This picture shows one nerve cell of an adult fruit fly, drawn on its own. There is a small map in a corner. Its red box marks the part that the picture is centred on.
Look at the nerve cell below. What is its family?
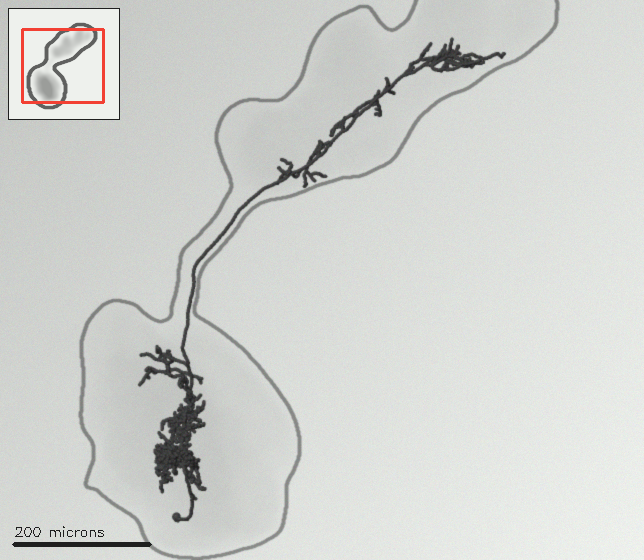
hemilineage WEDd1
